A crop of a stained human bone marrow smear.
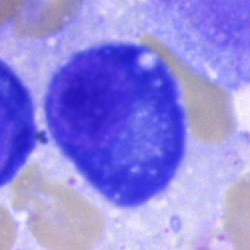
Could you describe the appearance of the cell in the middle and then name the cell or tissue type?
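Smooth and rounded-oval in outline, the cell has a small clear white spot near its top edge. No distinct granules can be seen in it. A pale grey red cell lies against its upper right side. The cell in the middle is a plasma cell.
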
